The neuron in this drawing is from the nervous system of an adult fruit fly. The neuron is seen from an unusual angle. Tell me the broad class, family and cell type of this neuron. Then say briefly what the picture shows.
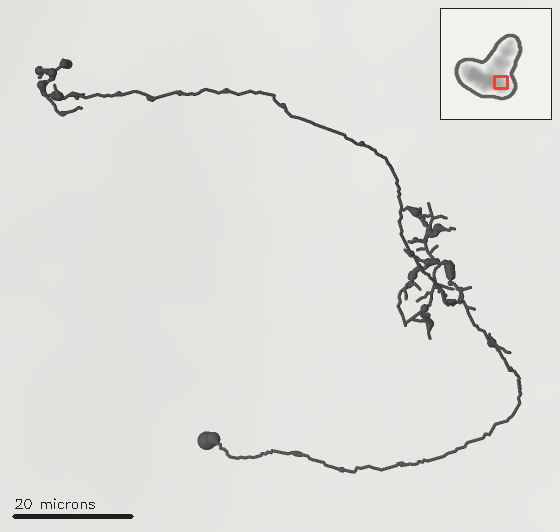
Its broad class is optic-lobe intrinsic neuron. The family is Tm. Its cell type is Tm29. From left to right in the picture it spans about 80 microns. As drawn here it is about as wide as it is tall.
